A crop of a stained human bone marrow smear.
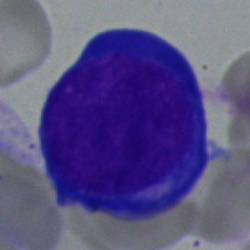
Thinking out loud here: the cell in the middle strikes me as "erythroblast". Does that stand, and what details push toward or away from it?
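I'd set that name aside: this is a proerythroblast, not an erythroblast. What decides it is the chromatin, which here is fine and evenly spread, with no coarse clumps.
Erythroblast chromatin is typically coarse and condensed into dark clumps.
The cytoplasm shows no granules, but that can't separate the two names.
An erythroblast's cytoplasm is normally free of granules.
Otherwise I see a scant rim of deep blue cytoplasm, widest at the top, with a paler zone along the lower edge of the nucleus and no vacuoles.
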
